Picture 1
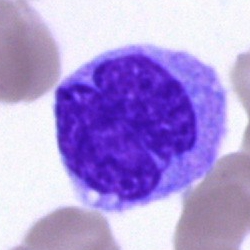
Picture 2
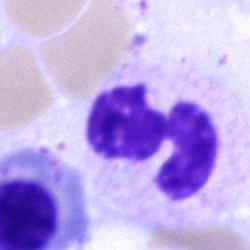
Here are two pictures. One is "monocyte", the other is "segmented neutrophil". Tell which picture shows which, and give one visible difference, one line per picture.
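Picture 1 shows a monocyte: The nucleus fills most of the cell.
Picture 2 shows a segmented neutrophil: The cytoplasm is abundant and pale pinkish-lilac.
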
